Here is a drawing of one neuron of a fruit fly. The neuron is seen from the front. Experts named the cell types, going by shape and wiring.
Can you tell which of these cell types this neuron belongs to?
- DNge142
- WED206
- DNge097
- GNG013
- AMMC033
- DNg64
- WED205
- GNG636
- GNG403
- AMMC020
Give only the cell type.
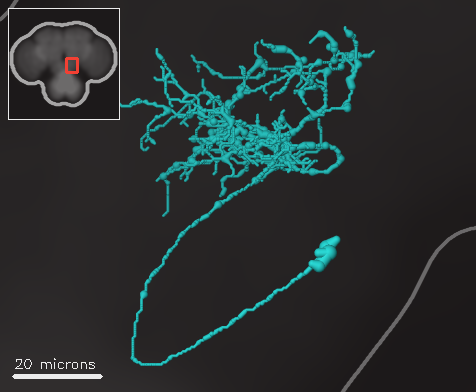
AMMC033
